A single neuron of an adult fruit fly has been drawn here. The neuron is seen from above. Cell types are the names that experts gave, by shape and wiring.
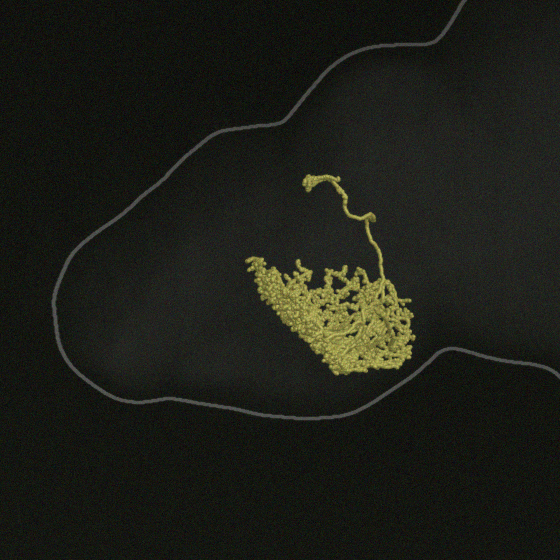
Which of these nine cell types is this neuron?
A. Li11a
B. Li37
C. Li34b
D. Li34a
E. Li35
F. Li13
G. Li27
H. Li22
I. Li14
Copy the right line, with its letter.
A. Li11a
